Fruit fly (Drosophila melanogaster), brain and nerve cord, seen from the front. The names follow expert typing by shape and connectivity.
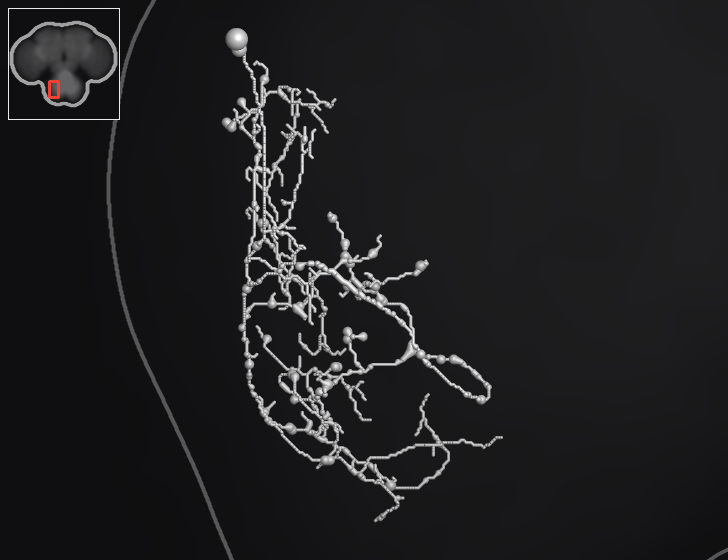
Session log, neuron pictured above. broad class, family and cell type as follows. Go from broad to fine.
nerve-cord intrinsic neuron; hemilineage 09A; IN09A079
